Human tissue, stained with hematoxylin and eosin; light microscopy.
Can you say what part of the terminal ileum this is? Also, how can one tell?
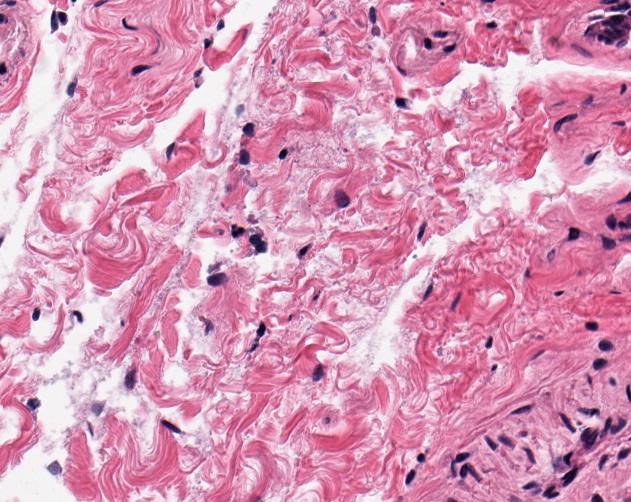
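The field shows dense connective tissue. Many of its collagen bundles are wavy and curled rather than straight.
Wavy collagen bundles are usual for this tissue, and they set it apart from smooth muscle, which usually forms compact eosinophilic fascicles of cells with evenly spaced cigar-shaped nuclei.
Elongated, wavy nuclei crowd the lower right corner more than elsewhere. No epithelium and no fat cells are present anywhere in the field.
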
